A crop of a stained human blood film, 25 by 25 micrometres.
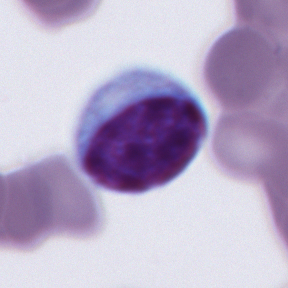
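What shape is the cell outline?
Smooth and rounded, without projections.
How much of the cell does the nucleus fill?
Most of it, leaving a moderate rim of cytoplasm.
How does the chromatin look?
Dark purple, clumped into darker patches with lighter areas between them.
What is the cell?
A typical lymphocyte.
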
